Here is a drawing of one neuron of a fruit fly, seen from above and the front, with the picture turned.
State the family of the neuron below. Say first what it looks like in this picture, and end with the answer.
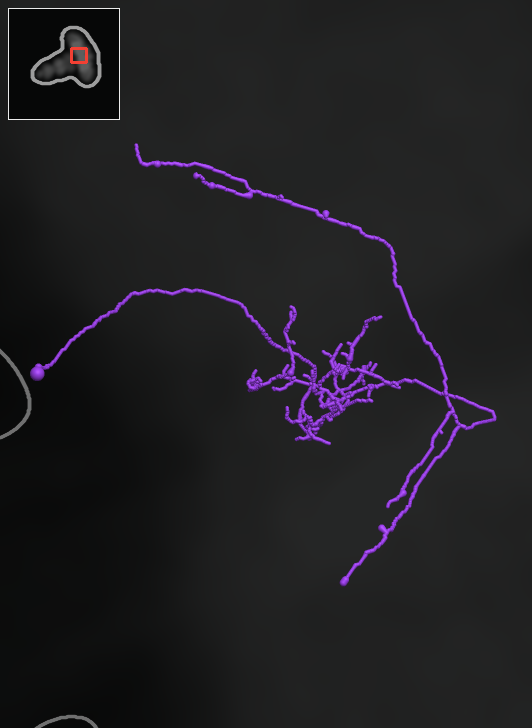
Its cell body lies on the left of the picture. In this view it is about as wide as it is tall. It is a central-brain intrinsic neuron. The name of its family is class CX.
